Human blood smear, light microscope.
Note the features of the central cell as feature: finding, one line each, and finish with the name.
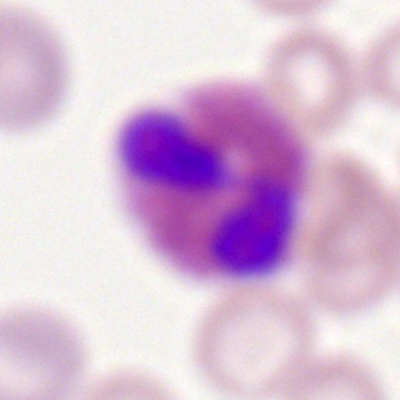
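Focus: whole picture blurred
Nucleus: two separate lobes
Position: one lobe upper left, the other lower right
Staining: both lobes dense, deep purple
Name: eosinophil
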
